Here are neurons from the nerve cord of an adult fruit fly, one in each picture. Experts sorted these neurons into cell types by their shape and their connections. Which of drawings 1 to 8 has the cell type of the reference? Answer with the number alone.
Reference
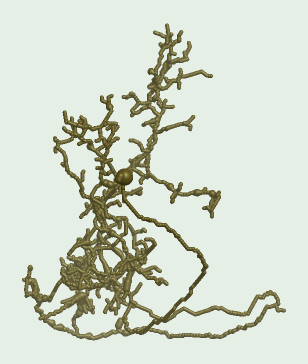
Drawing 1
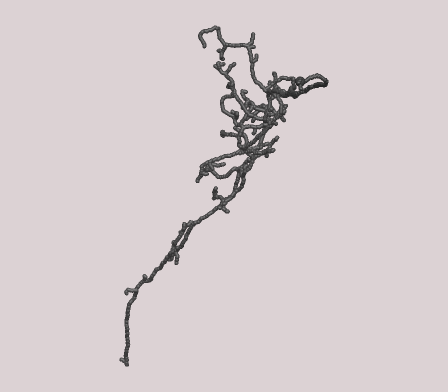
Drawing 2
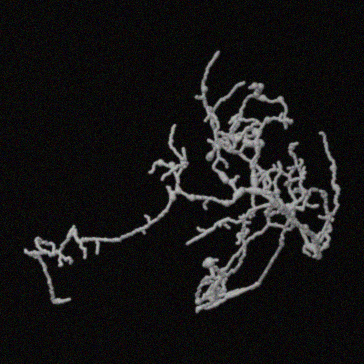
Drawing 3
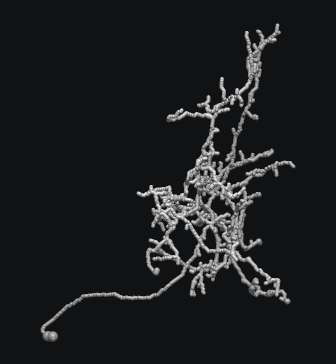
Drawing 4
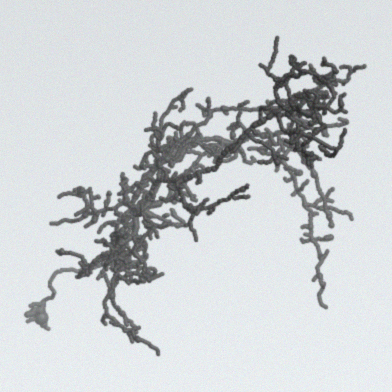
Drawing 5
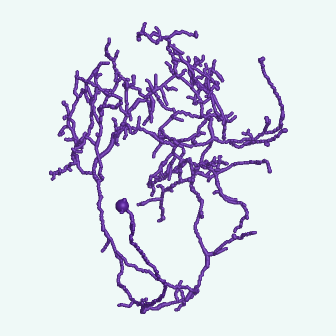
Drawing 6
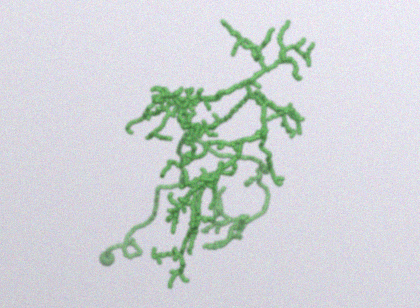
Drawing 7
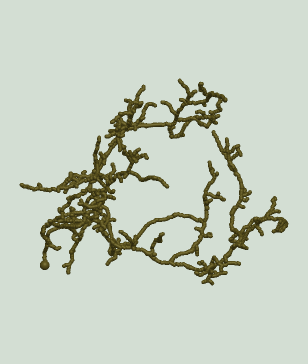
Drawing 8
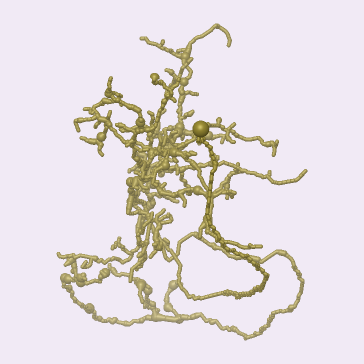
8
